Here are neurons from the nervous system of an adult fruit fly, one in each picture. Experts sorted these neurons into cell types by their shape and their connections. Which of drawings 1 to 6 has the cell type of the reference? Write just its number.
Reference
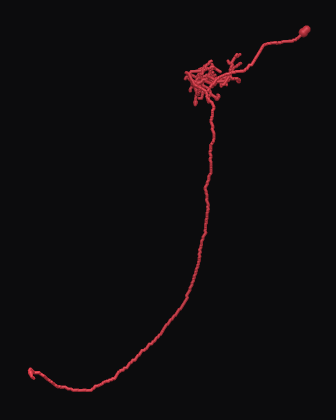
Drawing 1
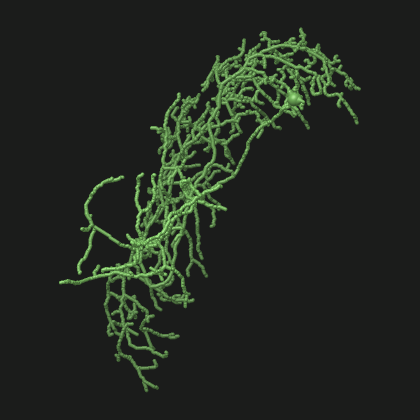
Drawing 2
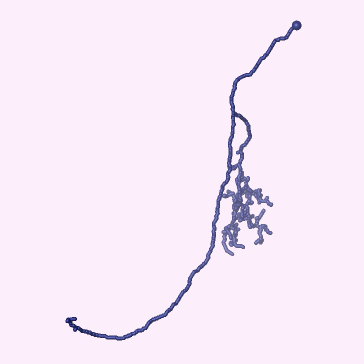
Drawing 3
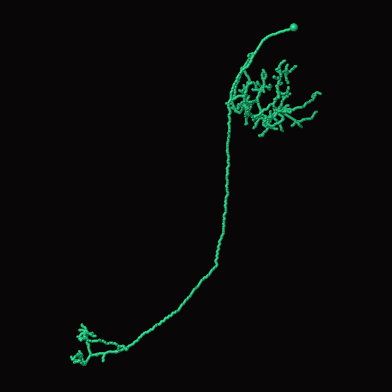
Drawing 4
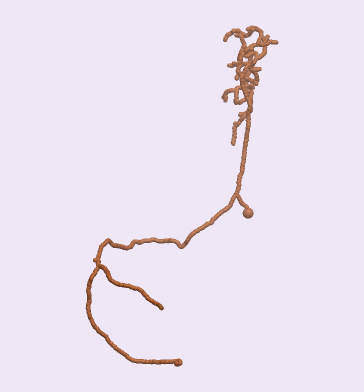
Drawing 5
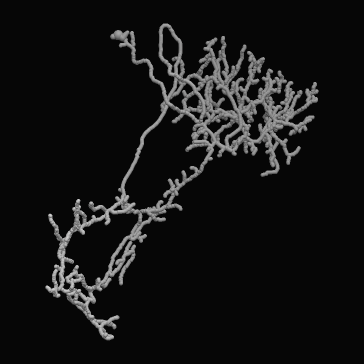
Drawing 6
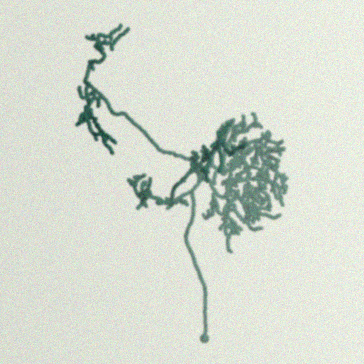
2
